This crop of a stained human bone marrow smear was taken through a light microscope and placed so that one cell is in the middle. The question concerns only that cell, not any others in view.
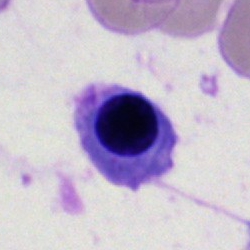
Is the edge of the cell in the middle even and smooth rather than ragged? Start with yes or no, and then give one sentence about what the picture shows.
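No. The cell outline is irregular with ragged edges.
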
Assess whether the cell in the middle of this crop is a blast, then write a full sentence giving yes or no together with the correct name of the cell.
No, what is centred in the crop is not a blast but an erythroblast.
